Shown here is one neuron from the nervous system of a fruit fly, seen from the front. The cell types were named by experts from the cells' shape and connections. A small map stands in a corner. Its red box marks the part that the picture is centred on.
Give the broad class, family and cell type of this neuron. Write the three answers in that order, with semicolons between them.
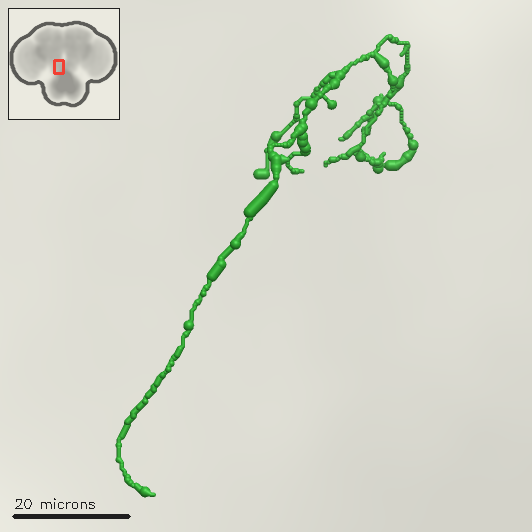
sensory neuron entering the brain; ENS; ENS4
